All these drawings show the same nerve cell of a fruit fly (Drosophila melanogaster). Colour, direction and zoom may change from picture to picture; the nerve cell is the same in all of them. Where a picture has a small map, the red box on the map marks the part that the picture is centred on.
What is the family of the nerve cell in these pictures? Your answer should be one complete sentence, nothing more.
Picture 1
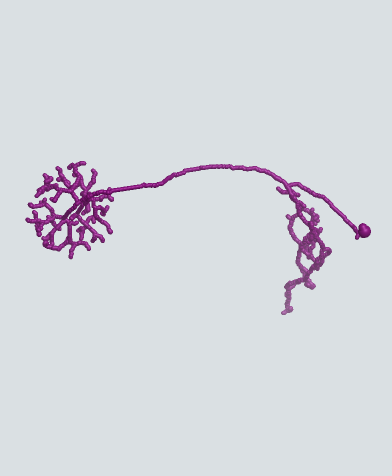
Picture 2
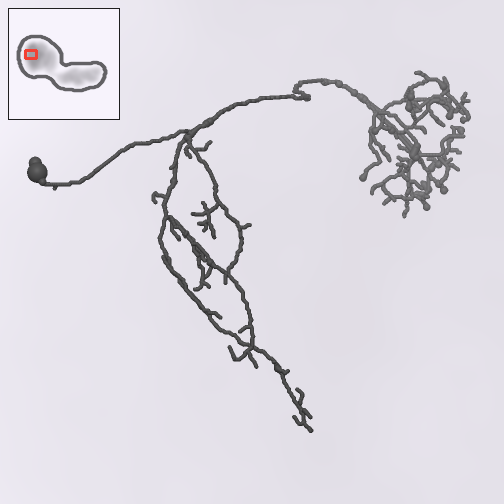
For this nerve cell, the family is hemilineage EBa1.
